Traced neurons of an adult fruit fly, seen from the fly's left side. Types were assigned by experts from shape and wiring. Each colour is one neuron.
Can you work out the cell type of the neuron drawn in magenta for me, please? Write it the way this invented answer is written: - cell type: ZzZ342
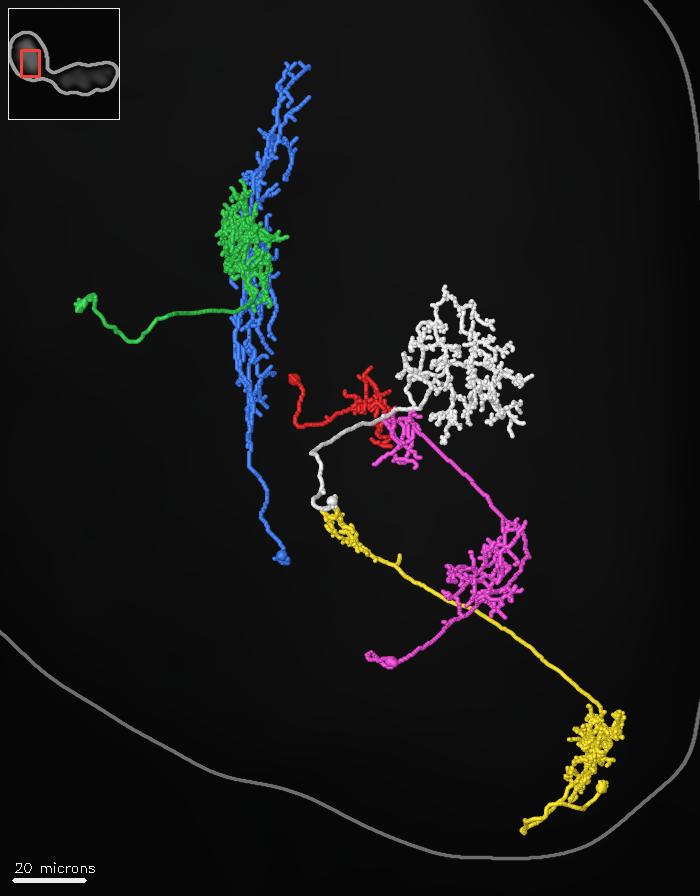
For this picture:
- cell type: Tm40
